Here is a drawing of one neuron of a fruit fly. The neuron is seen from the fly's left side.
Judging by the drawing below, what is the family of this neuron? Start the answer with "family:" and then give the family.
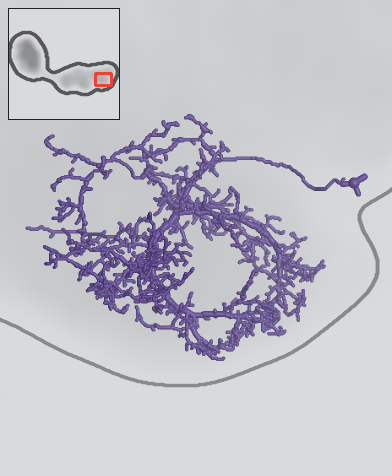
family: hemilineage 20A.22A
